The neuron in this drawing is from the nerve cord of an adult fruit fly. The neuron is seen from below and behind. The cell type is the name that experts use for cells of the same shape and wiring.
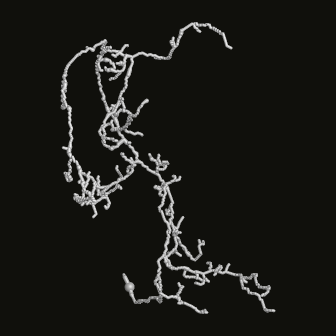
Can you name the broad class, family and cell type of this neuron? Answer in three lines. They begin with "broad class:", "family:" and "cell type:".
broad class: nerve-cord intrinsic neuron
family: hemilineage 08A
cell type: IN08A026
